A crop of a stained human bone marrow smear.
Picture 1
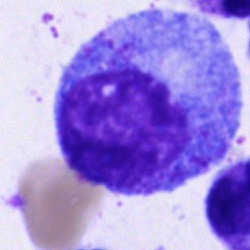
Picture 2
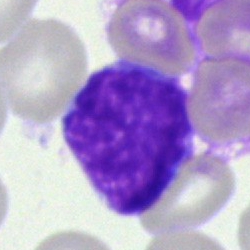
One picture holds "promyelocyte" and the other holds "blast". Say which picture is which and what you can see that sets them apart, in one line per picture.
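Picture 1 shows a promyelocyte: The cytoplasm is speckled with fine purple dots rather than large granules.
Picture 2 shows a blast: No granules are visible in the cytoplasm.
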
